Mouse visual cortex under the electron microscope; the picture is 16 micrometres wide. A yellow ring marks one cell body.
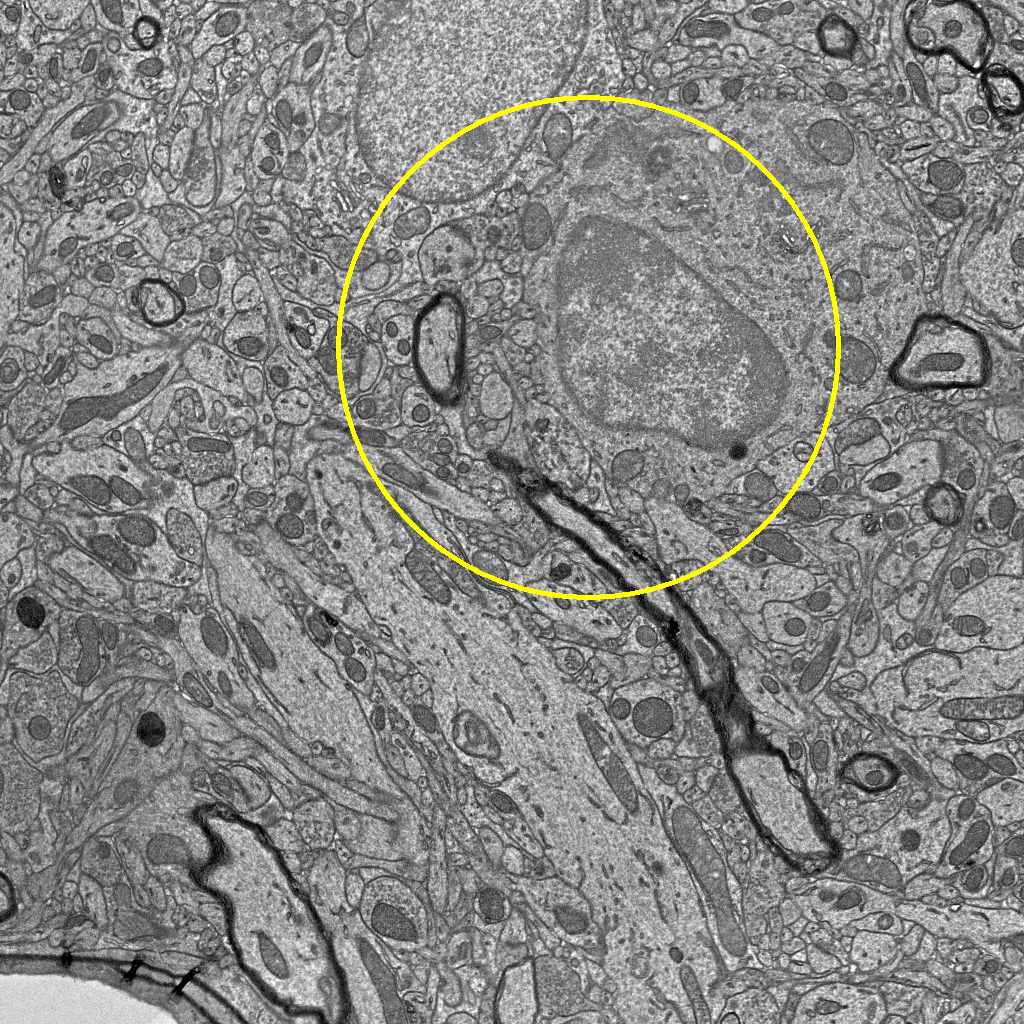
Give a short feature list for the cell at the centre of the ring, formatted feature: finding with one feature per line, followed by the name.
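Nucleus: whole, inside ring, teardrop-shaped oval tapering to lower right
Envelope: smooth, no deep folds or notches
Nucleolus: none distinct in this plane
Neighbour: cell with large, paler nucleus, just upper left
Name: oligodendrocyte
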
